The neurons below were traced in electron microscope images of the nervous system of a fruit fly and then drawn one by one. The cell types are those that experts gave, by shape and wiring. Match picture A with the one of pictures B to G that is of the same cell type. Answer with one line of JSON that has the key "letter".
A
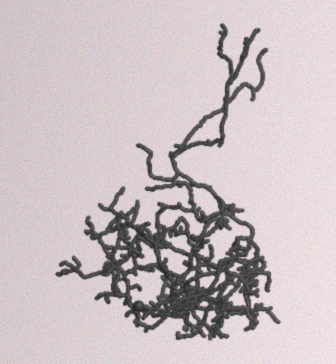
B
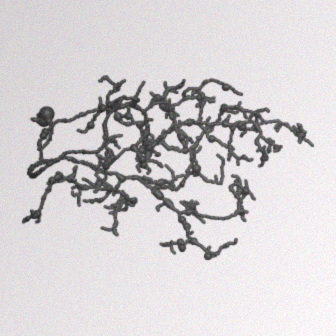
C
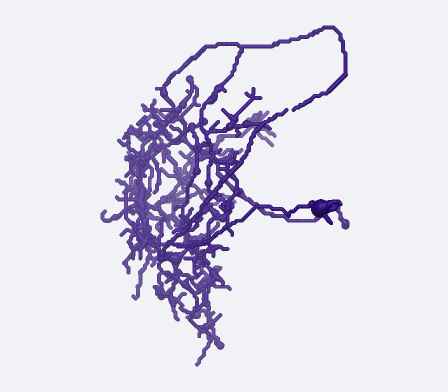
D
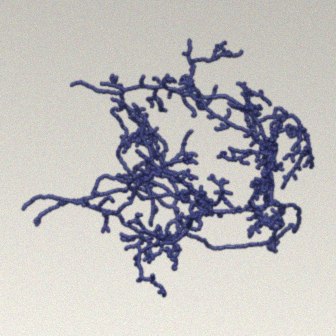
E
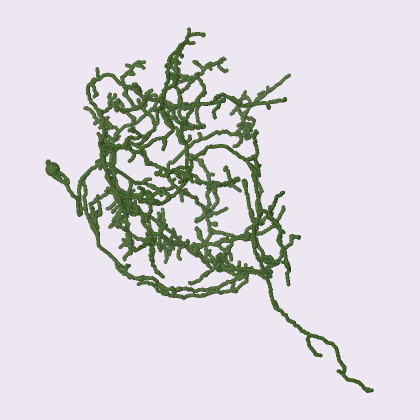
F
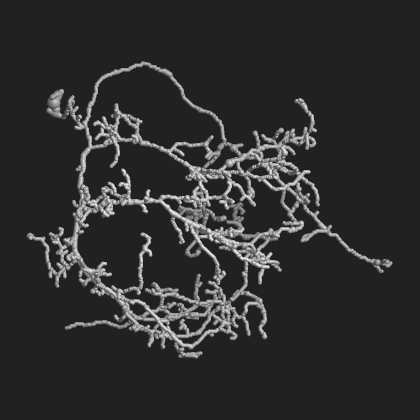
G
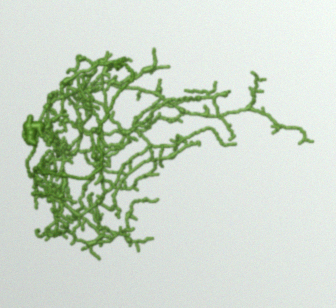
{"letter": "E"}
